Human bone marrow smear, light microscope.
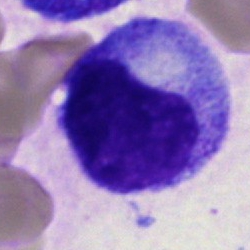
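Metamyelocyte with a kidney-shaped nucleus whose notch faces the upper right. Lying off-centre, the nucleus fills the left and lower part of the cell. Blue cytoplasm forms a crescent, widest at the upper right. Fine purple stippling marks this cytoplasm, most visible toward the right edge.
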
